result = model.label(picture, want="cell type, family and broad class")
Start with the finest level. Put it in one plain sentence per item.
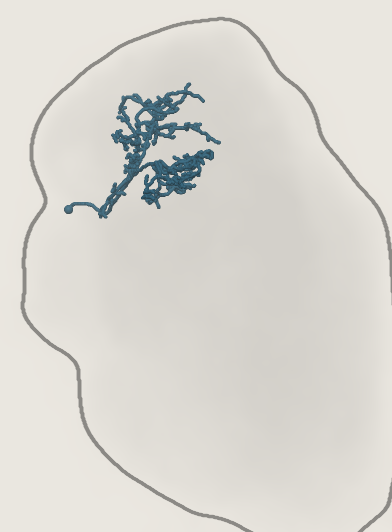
Type FB5Q of hemilineage AOTUv4_ventral, a central-brain intrinsic neuron.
